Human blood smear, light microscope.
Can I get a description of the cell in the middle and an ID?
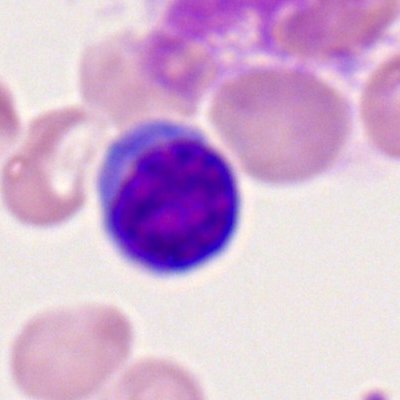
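Taking outline, nucleus, chromatin and cytoplasm in turn: the outline is round and smooth; the nucleus sits slightly off-centre toward the lower right; the chromatin is dark purple and coarsely clumped; and no granules are seen in the cytoplasm. The cell is a lymphocyte.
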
